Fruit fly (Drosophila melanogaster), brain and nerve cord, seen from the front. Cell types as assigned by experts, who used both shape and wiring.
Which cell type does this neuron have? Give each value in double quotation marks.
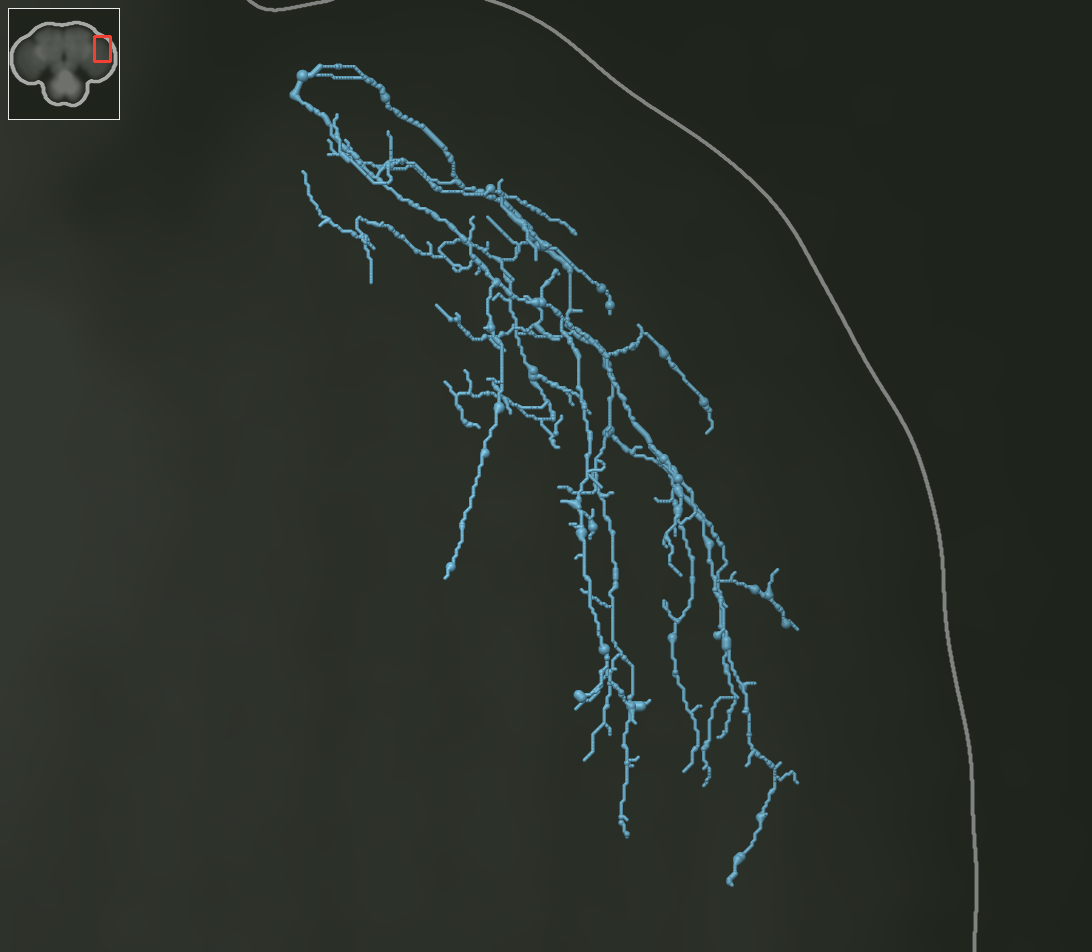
"Cm27"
